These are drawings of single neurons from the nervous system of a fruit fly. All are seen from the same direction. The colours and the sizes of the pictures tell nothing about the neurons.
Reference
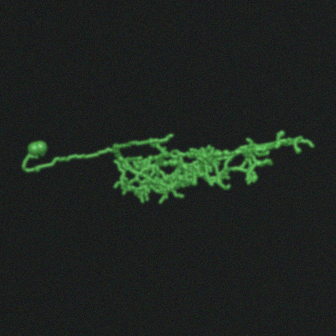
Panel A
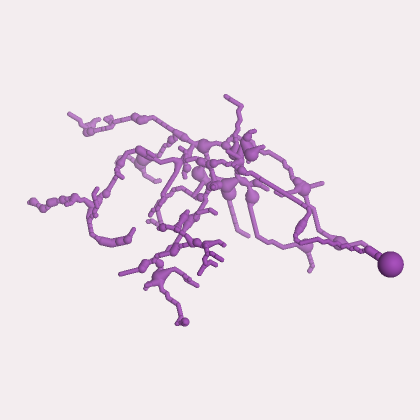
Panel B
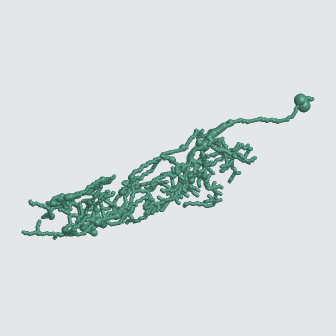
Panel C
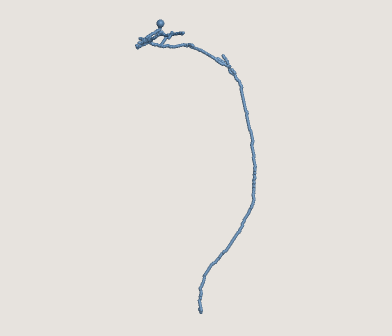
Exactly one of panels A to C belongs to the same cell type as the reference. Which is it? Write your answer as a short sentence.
The neuron in panel B is of the same cell type.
